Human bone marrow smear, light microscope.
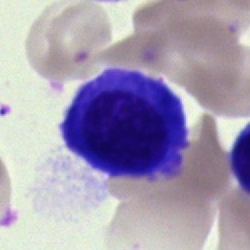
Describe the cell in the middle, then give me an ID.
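Deep blue cytoplasm is seen, with no granules visible in it. Along the lower right edge, small bumps project from the cell. Just below and to the left of the cell lies a pale, finely granular clump. The cell described is a plasma cell.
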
